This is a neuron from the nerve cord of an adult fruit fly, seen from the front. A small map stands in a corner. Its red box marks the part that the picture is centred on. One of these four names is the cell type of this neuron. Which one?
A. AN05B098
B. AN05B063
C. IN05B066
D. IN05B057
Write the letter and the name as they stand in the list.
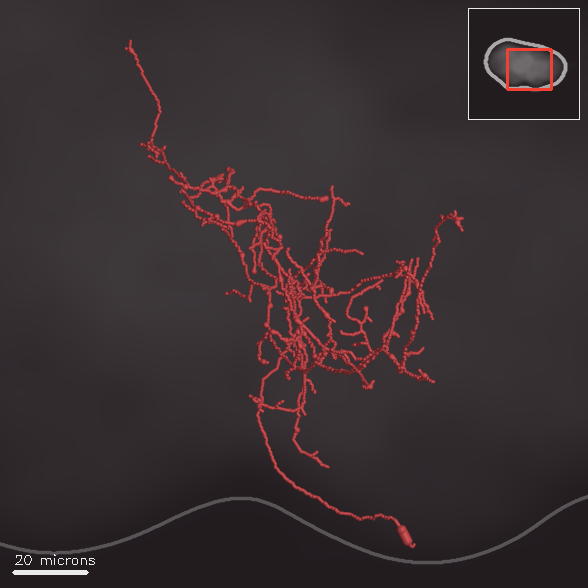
C. IN05B066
